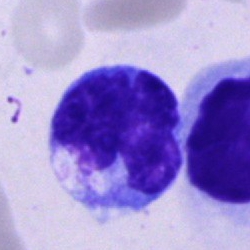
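Monocyte: nucleus fills most of the cell, divided into lobes by clefts. Chromatin dark purple, coarsely clumped. Lower left cytoplasm contains several clear vacuoles, with a few reddish-purple granules among them next to the nucleus.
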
